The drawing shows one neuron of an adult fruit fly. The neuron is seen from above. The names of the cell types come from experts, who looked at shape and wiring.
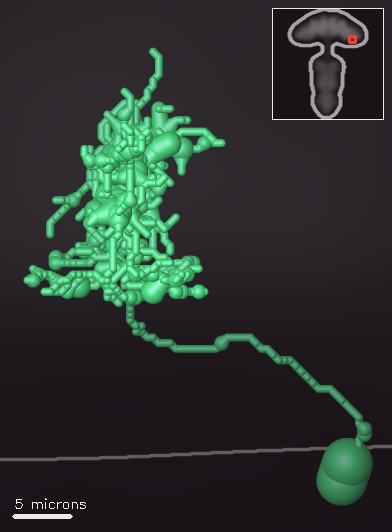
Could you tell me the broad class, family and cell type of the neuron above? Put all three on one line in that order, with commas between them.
optic-lobe intrinsic neuron, LPi, LPi3a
